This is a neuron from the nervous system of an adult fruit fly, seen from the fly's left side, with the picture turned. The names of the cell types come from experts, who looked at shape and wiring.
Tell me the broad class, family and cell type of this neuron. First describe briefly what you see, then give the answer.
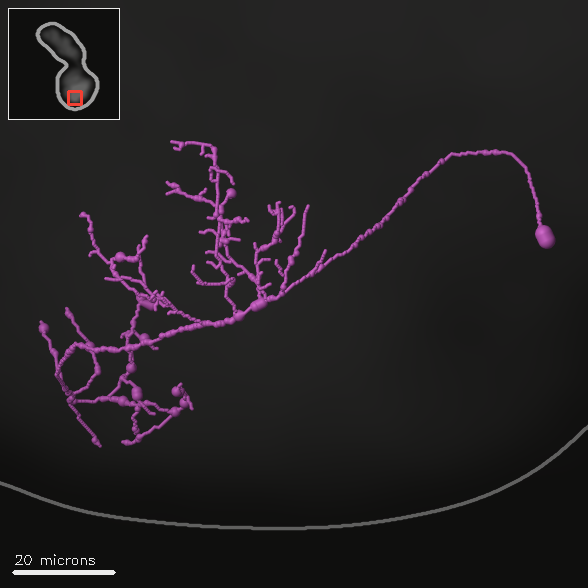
Its cell body lies on the right of the picture. By the scale bar it is about 100 microns wide in this view. Dozens of branch ends can be seen. Its broad class is central-brain intrinsic neuron. Its family is hemilineage VPNl&d1_dorsal. It is of cell type CB2047.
